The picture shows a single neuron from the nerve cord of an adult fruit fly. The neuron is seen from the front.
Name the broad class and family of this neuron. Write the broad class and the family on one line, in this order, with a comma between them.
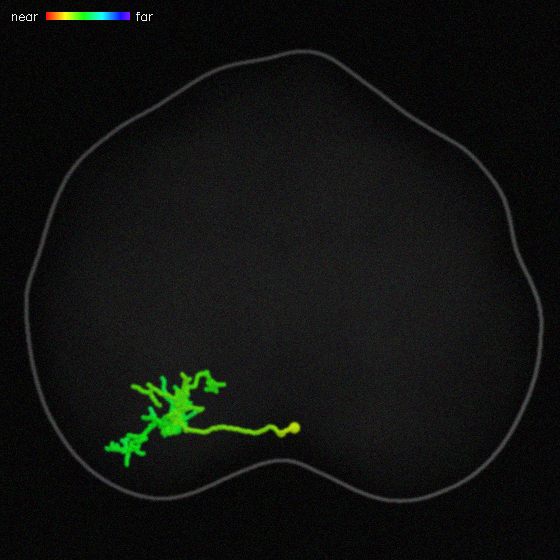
nerve-cord intrinsic neuron, hemilineage 14A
